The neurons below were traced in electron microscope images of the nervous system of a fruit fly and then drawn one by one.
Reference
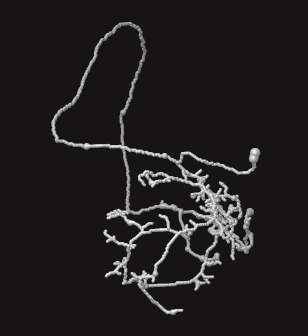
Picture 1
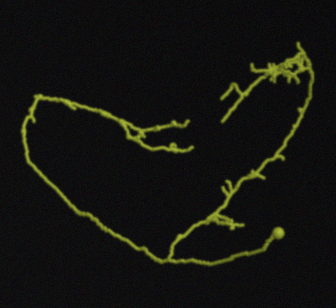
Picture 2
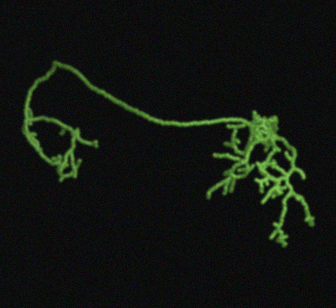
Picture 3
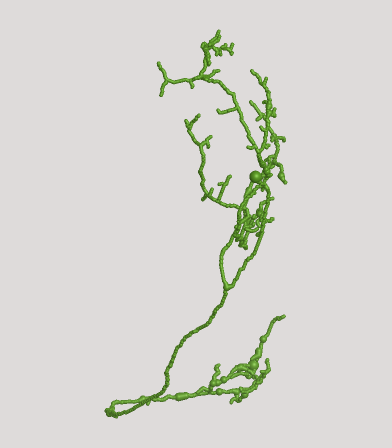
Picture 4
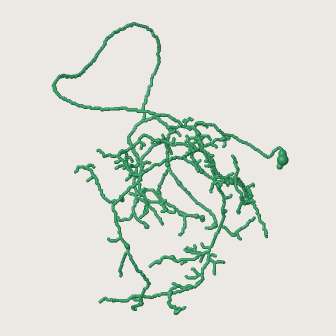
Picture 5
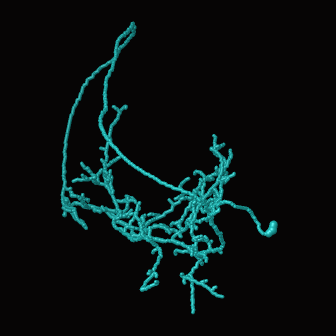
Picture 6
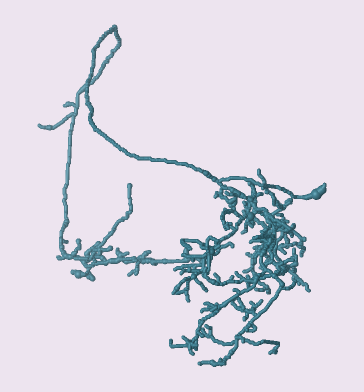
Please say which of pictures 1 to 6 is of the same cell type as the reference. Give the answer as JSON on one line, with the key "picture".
{"picture": 4}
